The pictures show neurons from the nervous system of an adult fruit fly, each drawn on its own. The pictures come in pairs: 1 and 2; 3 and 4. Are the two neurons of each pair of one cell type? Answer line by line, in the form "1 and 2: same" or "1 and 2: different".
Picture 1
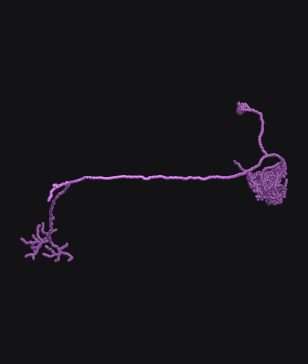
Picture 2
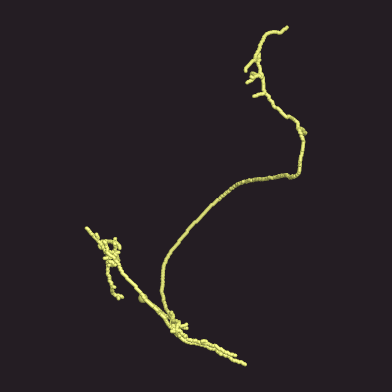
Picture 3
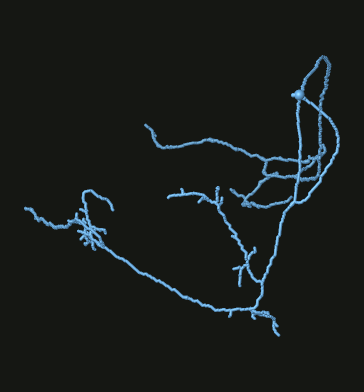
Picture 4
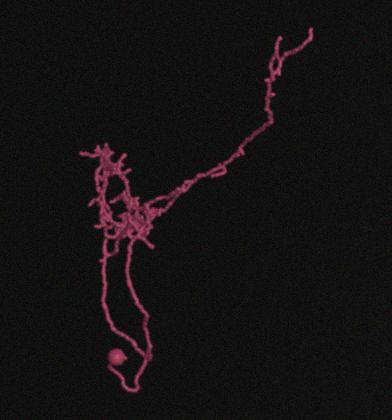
1 and 2: different
3 and 4: different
